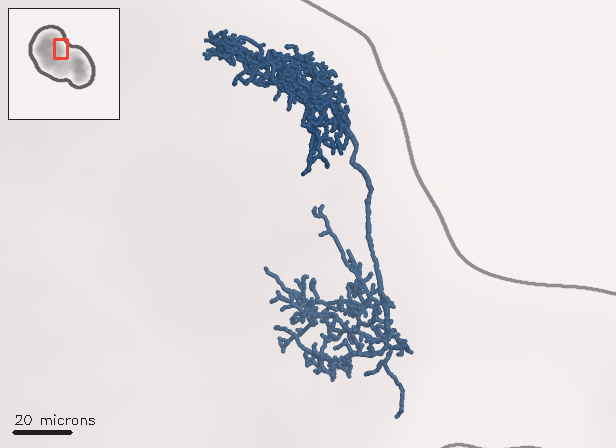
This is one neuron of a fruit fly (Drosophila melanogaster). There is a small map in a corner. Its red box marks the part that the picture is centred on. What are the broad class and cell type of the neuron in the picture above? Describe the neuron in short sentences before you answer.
No cell body is drawn. By the scale bar it is about 140 microns tall in this view. The picture shows dozens of branch ends. Its broad class is central-brain intrinsic neuron. The cell type is GNG552.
